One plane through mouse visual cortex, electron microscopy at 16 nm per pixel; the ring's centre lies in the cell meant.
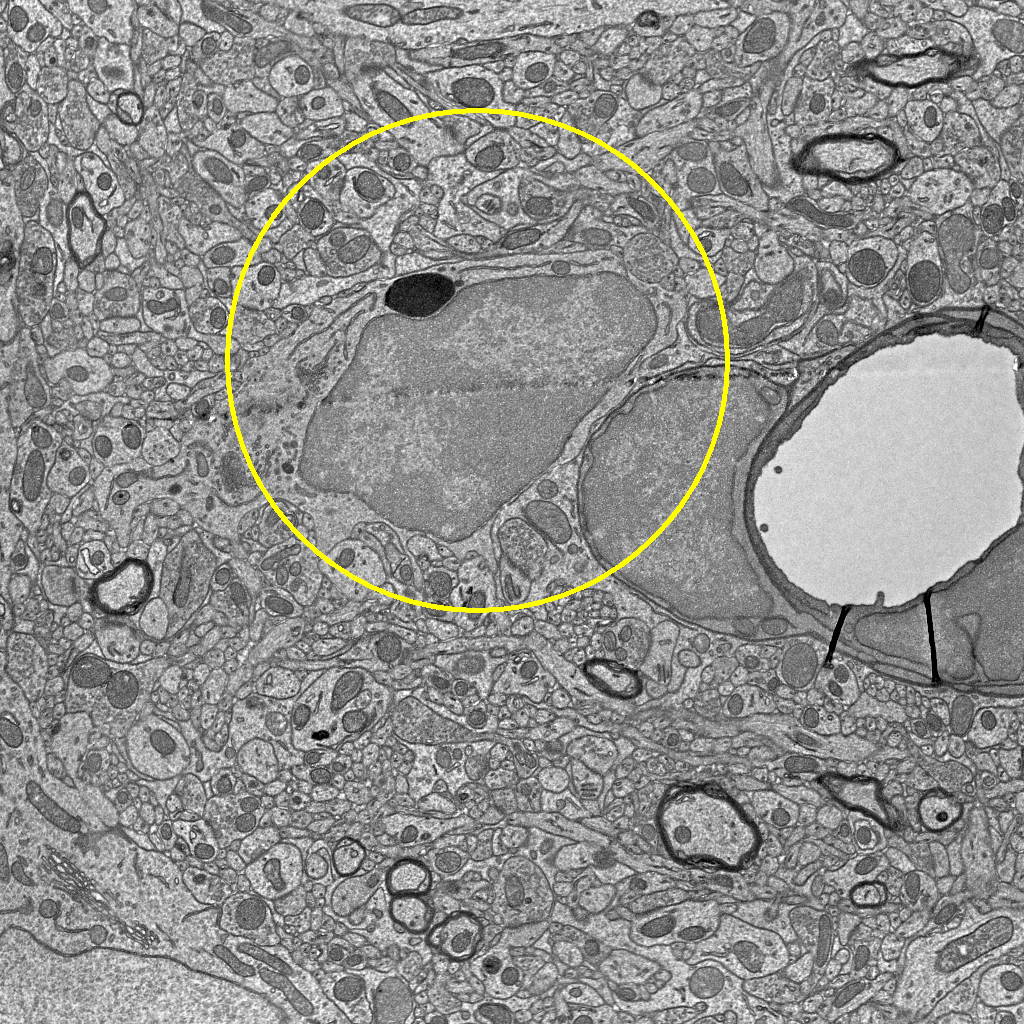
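Microglial cell, the cell at the centre of the yellow ring. Outline: the nucleus is irregular and angular, with pointed corners, and lies wholly inside the ring. Chromatin: finely granular and fairly even, with no large dark clumps. Beside the nucleus: a very dark oval body sits against its upper edge.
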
